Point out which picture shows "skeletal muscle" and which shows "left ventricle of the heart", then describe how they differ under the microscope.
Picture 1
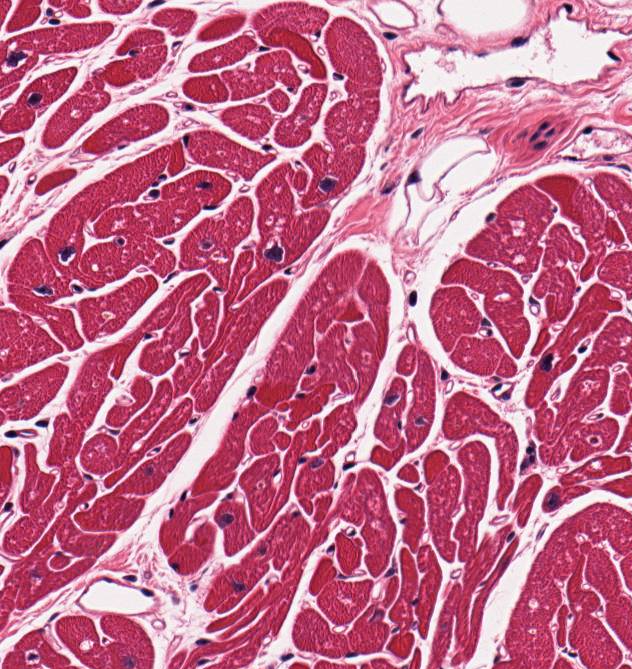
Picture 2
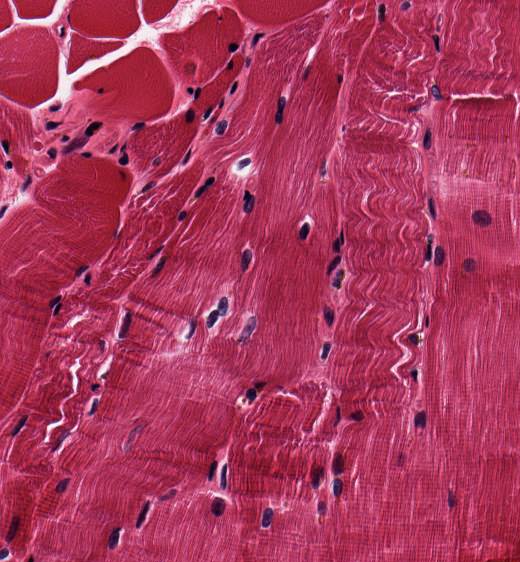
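First, identity: picture 1 is left ventricle of the heart, picture 2 is skeletal muscle. Second, orientation: ventricular fibres, mostly cut across or obliquely, form bundles between thin pale connective tissue septa; skeletal fibres run lengthwise, except at top left, where they are cut across into polygonal profiles. Third, nuclei: the ventricle shows central nuclei, some with small pale clear zones beside them, while the skeletal muscle nuclei are dark, elongated and lie mostly along the fibre edges.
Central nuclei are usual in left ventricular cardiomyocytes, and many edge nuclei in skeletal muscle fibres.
Fourth, cytoplasm and striation: the ventricular fibre cytoplasm is deeply eosinophilic, the skeletal fibre cytoplasm deep pink with fine transverse cross-striations. Last, between ventricular fibres lie small, dark, elongated nuclei of capillary endothelial cells and fibroblasts.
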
